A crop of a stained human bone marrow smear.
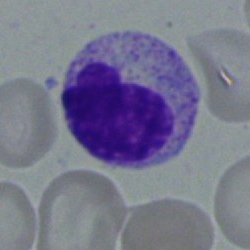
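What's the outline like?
Round and smooth.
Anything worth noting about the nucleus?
It has a notch in its upper edge, and it sits toward the left, reaching the cell's edge there.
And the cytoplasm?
Pale lilac-grey, in a wide crescent at the upper right of the nucleus.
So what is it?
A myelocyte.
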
